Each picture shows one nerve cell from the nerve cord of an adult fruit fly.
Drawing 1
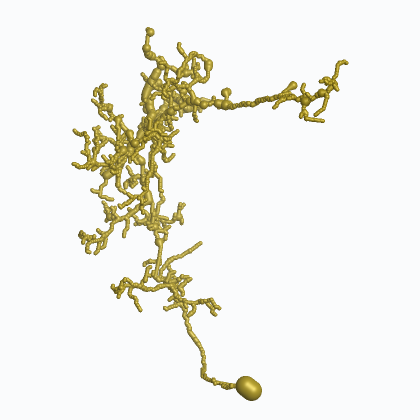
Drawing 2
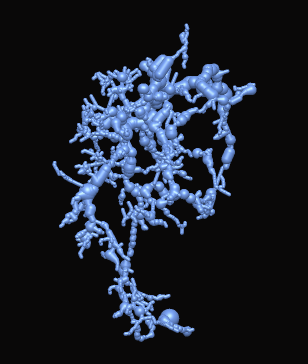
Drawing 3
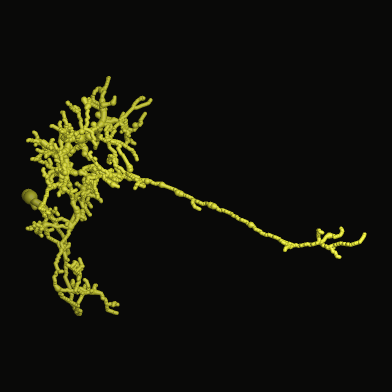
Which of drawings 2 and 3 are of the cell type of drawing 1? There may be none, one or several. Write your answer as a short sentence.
Drawing 2 and drawing 3 are of the same cell type.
